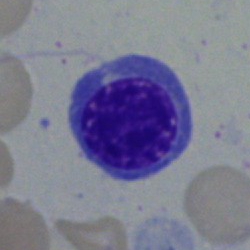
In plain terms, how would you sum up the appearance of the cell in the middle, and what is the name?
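Smooth and roughly round, the cell outline bears no surface projections. The chromatin is dark purple and coarsely clumped, with small paler spots between the clumps. No distinct nucleolus is visible in the nucleus. A small pale clear zone lies in the cytoplasm just above the upper-left edge of the nucleus. The cell is an erythroblast.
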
